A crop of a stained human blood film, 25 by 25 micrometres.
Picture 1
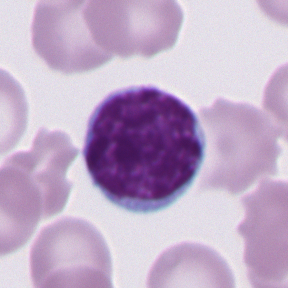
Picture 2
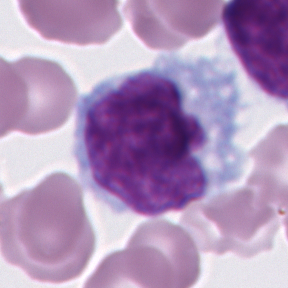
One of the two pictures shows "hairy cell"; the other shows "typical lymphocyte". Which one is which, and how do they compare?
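Identification: 1, typical lymphocyte; 2, hairy cell. Nucleus. 1: round, about 10 micrometres across, in a cell about 11 micrometres across. 2: about 12 micrometres across, irregular in outline, notched on the right side.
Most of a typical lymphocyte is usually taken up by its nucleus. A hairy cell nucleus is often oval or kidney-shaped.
Chromatin. 1: dark purple, coarsely clumped, small paler patches between the clumps; no nucleolus seen. Cytoplasm. 2: pale greyish blue, with many small clear vacuoles, plainest in the upper right. 1: no vacuoles.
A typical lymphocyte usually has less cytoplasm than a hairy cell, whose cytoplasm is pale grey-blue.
Granules. 1: none visible. 2: no distinct coloured ones.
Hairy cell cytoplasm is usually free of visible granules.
Border. 1: smooth, round, no surface projections. 2: irregular, slightly frayed. Surroundings. 1: several nearby red cells with crenated, spiky edges. 2: part of another nucleated cell at the top right corner.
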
